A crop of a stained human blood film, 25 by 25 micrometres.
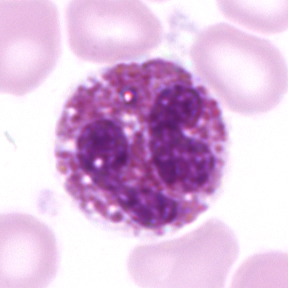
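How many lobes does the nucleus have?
More than two separate lobes.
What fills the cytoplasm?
Coarse reddish-orange granules, closely packed.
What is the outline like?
Round and smooth, with no projections from the surface.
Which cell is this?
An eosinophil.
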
